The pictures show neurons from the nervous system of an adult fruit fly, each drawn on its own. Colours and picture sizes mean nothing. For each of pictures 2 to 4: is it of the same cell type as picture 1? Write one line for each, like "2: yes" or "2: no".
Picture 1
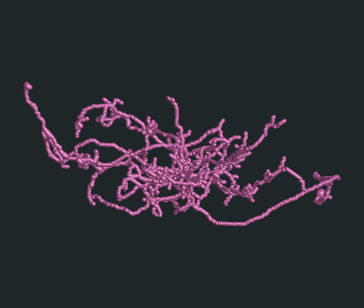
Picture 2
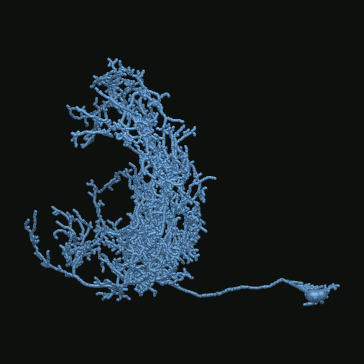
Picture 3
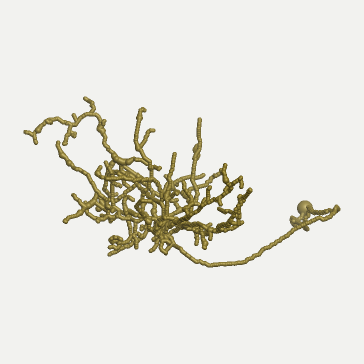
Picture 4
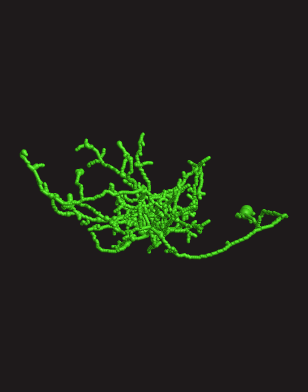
2: no
3: no
4: yes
